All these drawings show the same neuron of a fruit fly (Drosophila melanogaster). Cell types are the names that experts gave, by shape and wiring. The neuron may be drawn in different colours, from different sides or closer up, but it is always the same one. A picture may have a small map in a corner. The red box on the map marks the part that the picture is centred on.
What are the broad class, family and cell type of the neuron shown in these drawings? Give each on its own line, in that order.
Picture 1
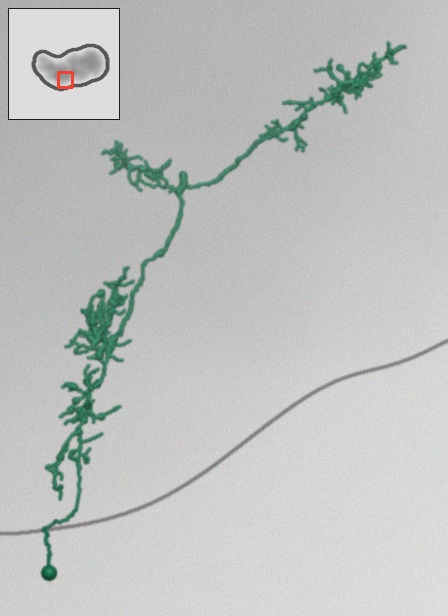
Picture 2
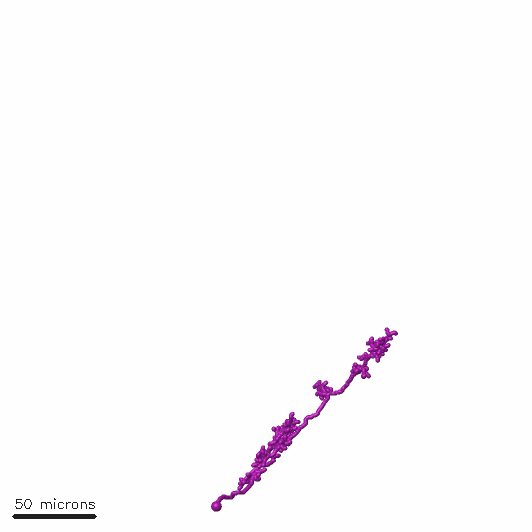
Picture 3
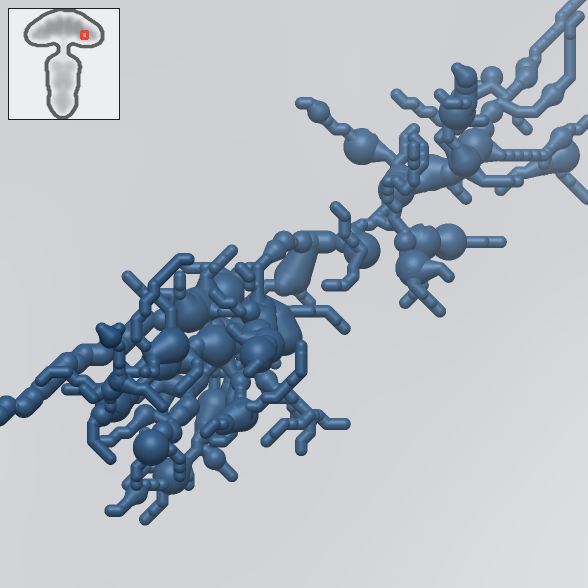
optic-lobe intrinsic neuron
TmY
TmY5a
